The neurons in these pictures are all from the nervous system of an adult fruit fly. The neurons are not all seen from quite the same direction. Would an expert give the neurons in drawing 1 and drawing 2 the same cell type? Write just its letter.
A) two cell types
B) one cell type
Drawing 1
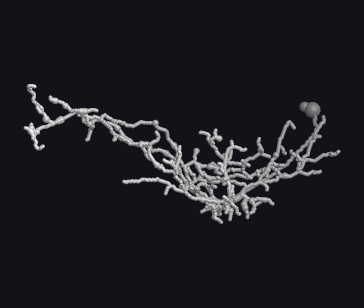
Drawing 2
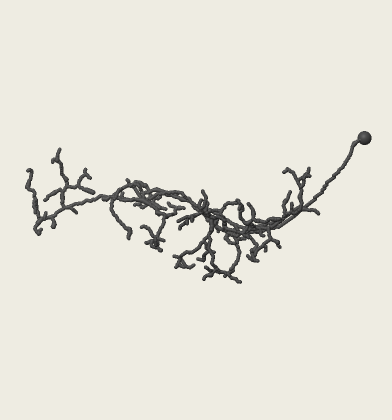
B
